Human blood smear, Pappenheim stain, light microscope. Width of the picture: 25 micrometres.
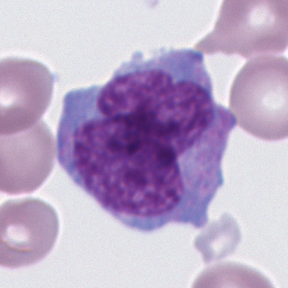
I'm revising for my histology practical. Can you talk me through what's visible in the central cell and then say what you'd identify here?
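Cell about 16 micrometres across. Nucleus folded, deep clefts dividing it into lobe-like parts; fills about 60% of the cell's area. Chromatin lacy and mottled, not condensed into dense dark blocks. Cytoplasm pale greyish blue. Small ragged fringe along the upper edge. Atypical promyelocyte.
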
